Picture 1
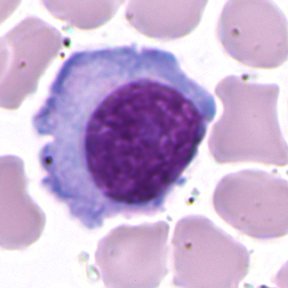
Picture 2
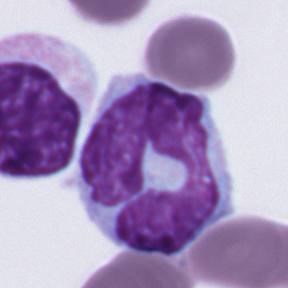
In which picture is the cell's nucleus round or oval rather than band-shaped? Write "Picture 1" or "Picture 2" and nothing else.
Picture 1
